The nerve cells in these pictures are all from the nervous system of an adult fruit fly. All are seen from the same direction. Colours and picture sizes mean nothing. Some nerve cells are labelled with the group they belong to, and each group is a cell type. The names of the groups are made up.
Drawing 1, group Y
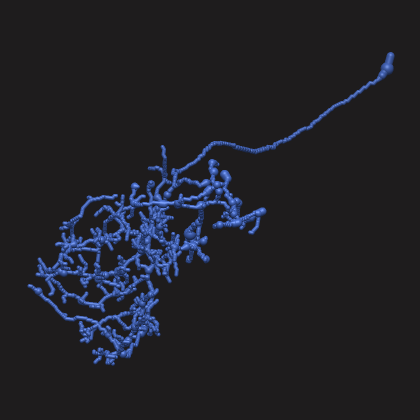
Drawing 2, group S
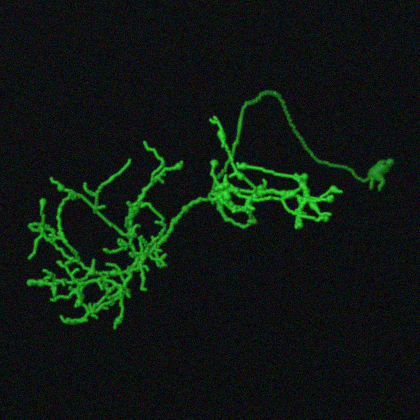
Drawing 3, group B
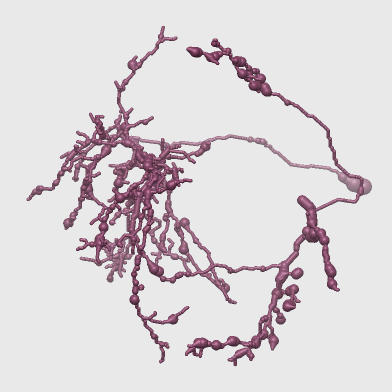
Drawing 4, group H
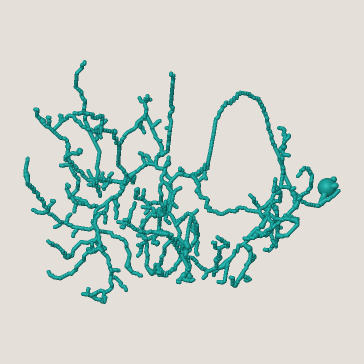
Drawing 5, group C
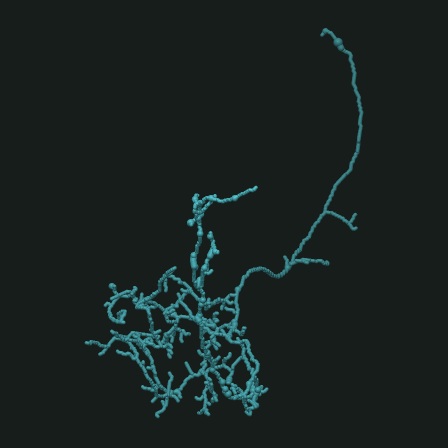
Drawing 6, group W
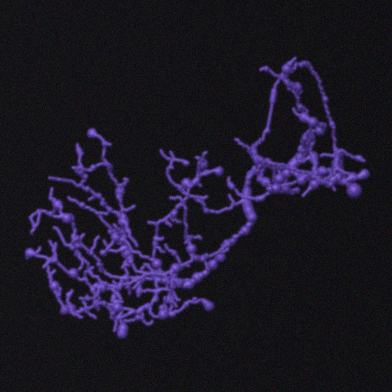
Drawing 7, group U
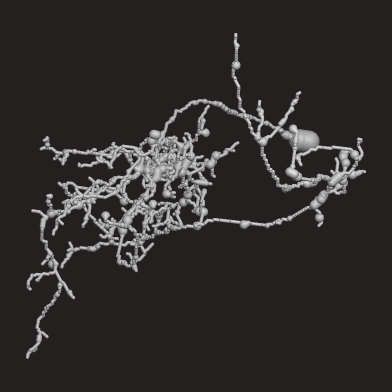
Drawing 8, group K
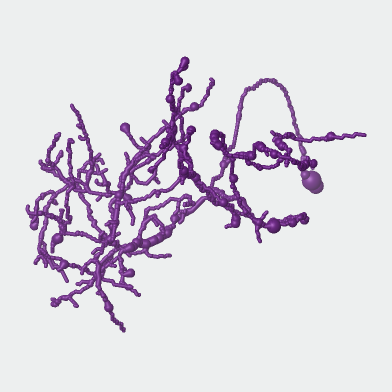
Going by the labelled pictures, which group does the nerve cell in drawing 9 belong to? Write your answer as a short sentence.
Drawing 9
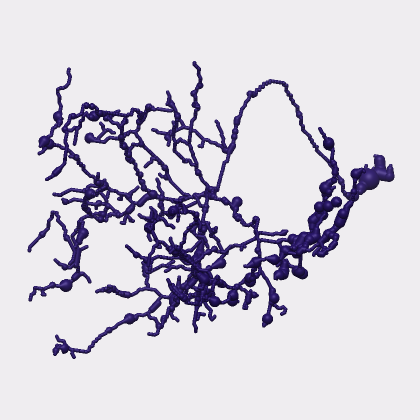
It belongs to group H.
